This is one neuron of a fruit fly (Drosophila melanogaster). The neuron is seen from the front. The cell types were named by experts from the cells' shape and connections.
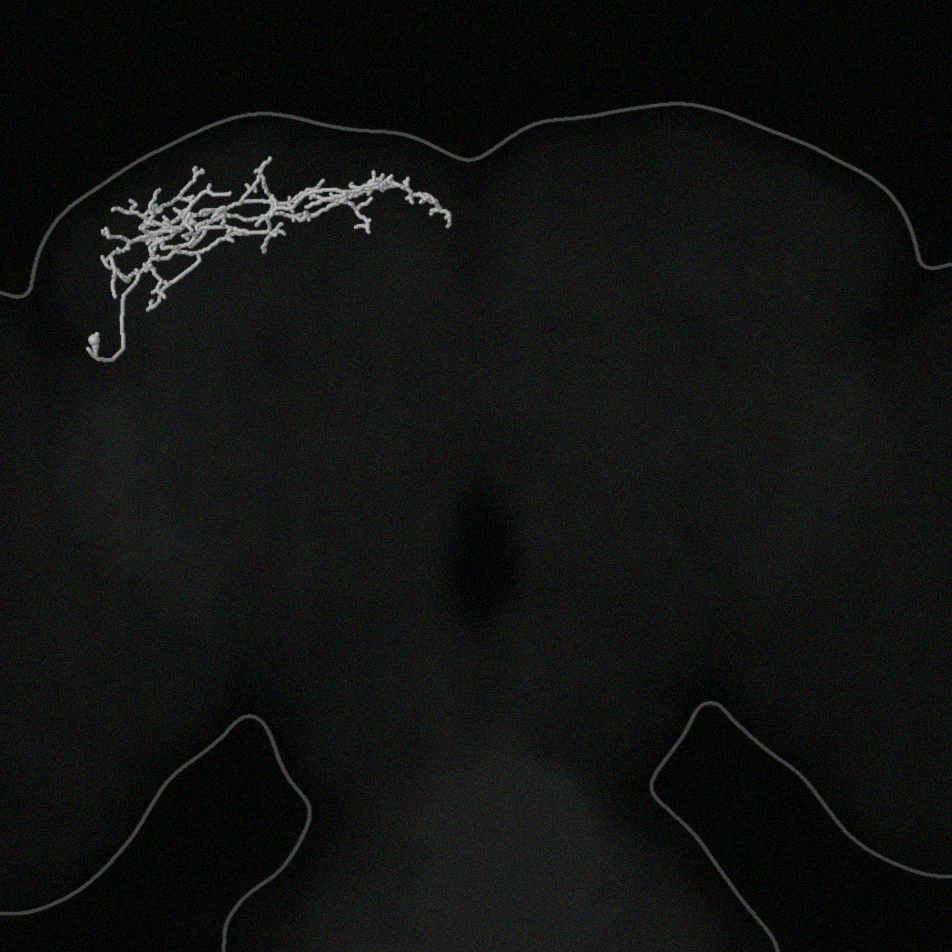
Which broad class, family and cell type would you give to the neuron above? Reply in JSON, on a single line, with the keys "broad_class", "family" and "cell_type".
{"broad_class": "central-brain intrinsic neuron", "family": "hemilineage SLPal5", "cell_type": "SLP099"}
